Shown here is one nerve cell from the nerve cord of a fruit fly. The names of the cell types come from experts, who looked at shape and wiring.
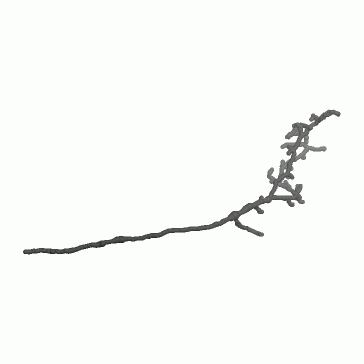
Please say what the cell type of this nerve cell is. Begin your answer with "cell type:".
cell type: SNpp37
